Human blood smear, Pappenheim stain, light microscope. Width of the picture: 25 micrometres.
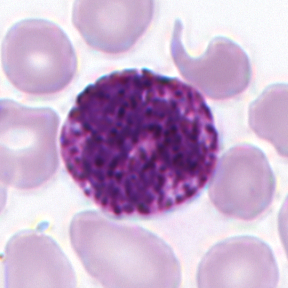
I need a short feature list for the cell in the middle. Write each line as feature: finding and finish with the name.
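Shape: round
Nucleus: outline hidden beneath granules
Granules: extend to cell edge
Surface: no projections
Identity: basophil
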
